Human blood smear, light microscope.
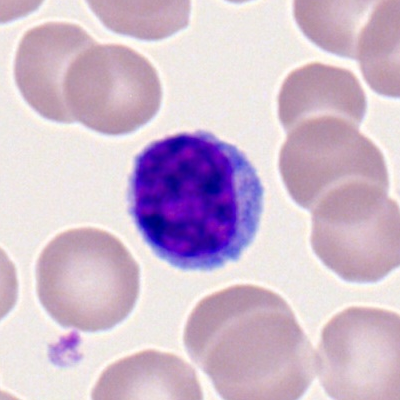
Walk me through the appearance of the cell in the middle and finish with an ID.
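Chromatin dark purple, coarsely clumped. No nucleoli seen. Cytoplasm widest on right side; no vacuoles. Cell: lymphocyte.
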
